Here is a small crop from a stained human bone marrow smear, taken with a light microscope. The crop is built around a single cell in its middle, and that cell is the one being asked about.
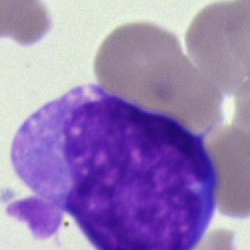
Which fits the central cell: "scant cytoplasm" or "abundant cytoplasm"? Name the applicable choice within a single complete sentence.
A narrow rim is all the cytoplasm this cell has.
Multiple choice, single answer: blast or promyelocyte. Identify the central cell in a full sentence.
On this slide crop, the central cell is a blast.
